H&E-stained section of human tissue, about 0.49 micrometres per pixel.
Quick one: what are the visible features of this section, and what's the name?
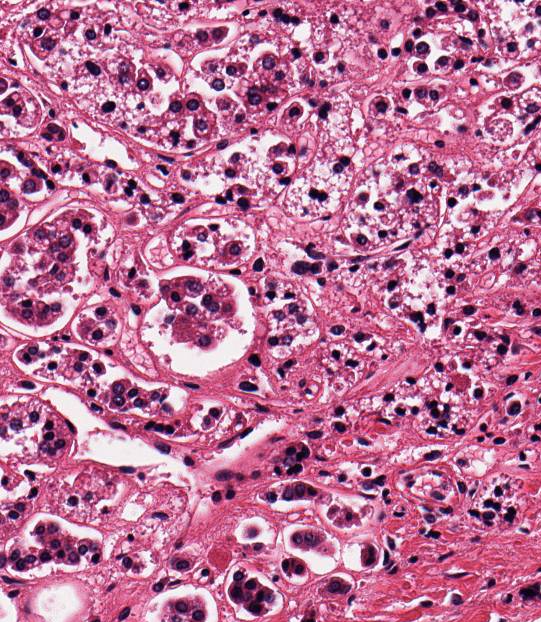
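Note the rounded nests of cells, parted by thin pink fibrous septa across most of the field. Many cells, especially in the upper half, have pale, finely vacuolated, bubbly cytoplasm. Nuclei are mostly round, dark, fairly uniform. Several left and centre-left nests enclose a clear central space with loose, detached cells. This is adrenal gland.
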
